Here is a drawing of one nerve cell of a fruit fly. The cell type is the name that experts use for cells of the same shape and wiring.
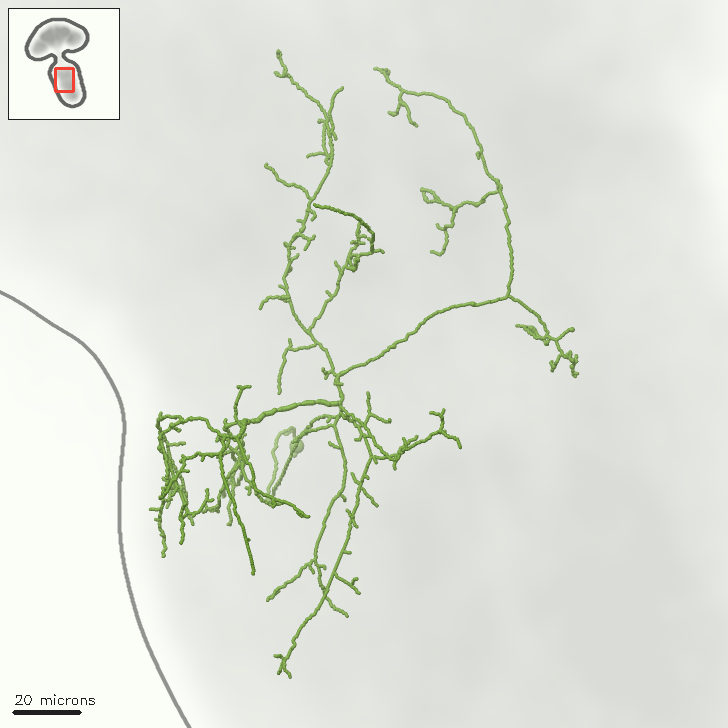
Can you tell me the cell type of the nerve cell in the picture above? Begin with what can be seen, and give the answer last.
It is in the nerve cord and does not reach the brain. By the scale bar it is about 190 microns tall in this view. The picture shows dozens of branch ends. This is a nerve-cord intrinsic neuron. The cell type is IN07B055.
